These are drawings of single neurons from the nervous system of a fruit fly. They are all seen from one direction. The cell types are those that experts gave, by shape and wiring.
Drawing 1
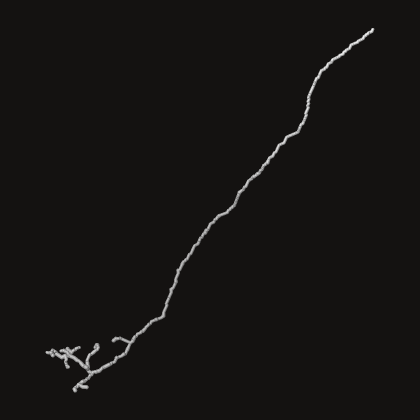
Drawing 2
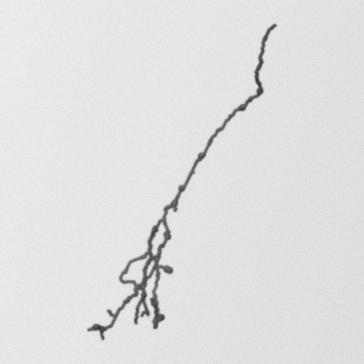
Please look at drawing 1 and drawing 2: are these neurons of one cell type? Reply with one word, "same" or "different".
different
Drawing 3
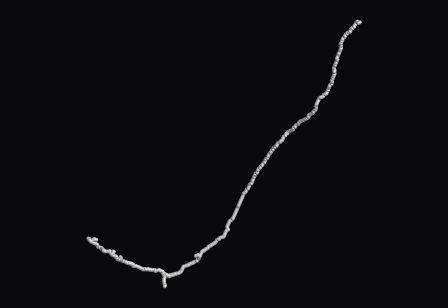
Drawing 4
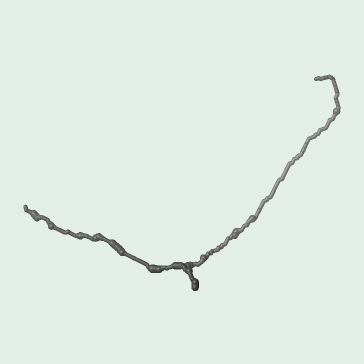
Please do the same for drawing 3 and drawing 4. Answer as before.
different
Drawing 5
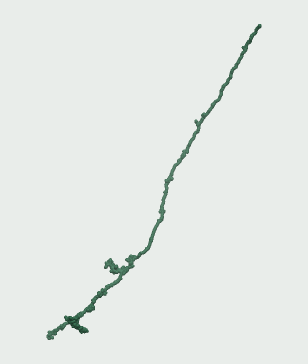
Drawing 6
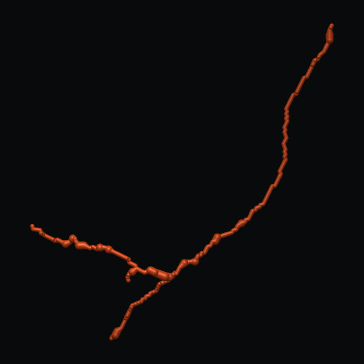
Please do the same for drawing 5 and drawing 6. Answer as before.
same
